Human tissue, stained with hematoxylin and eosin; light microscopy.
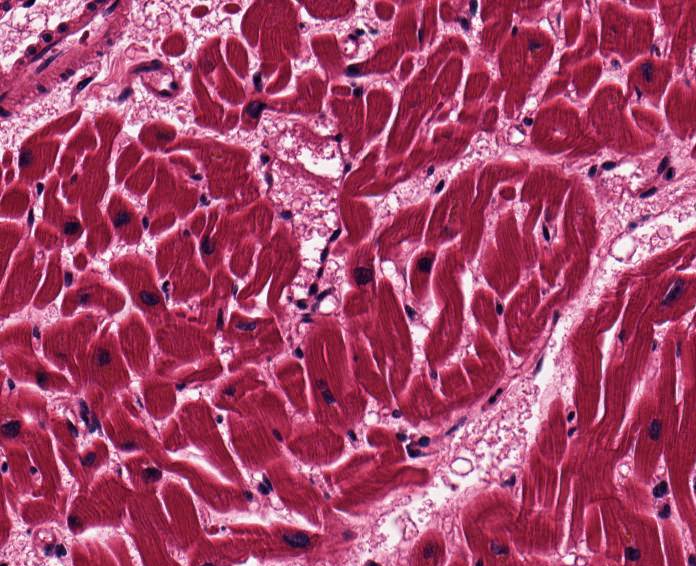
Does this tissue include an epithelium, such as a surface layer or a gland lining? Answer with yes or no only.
No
